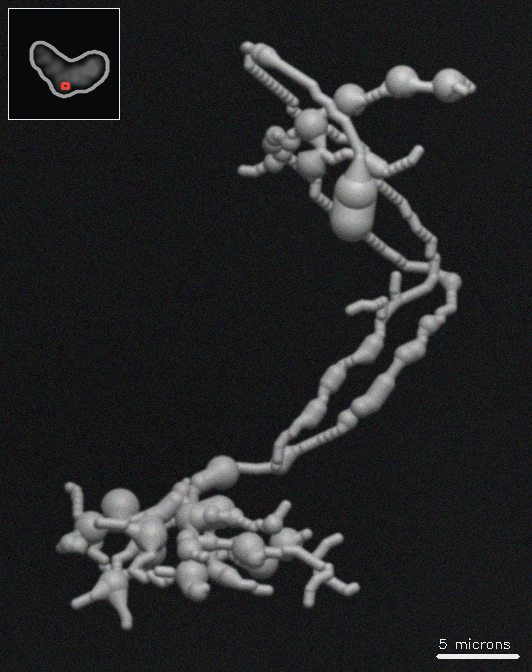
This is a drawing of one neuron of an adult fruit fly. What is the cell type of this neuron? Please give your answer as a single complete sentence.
It is T4c that is the cell type of the neuron.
